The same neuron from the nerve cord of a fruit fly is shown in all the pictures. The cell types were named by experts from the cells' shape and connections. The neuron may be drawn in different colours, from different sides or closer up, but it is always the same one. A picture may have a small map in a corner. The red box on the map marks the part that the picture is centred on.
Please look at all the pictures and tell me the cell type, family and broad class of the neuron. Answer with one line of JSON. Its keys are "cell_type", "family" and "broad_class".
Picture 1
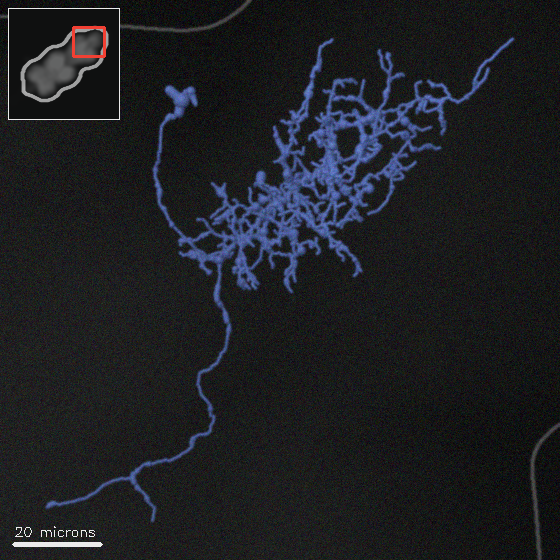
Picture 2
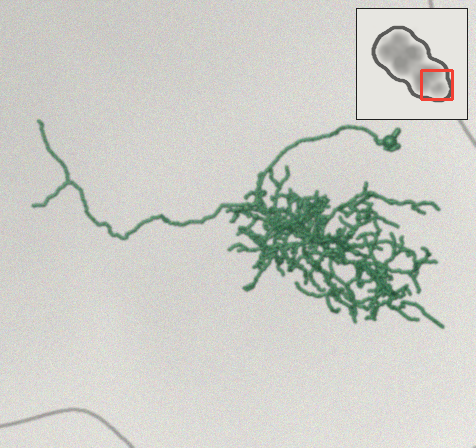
{"cell_type": "IN06A063", "family": "hemilineage 06A", "broad_class": "nerve-cord intrinsic neuron"}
